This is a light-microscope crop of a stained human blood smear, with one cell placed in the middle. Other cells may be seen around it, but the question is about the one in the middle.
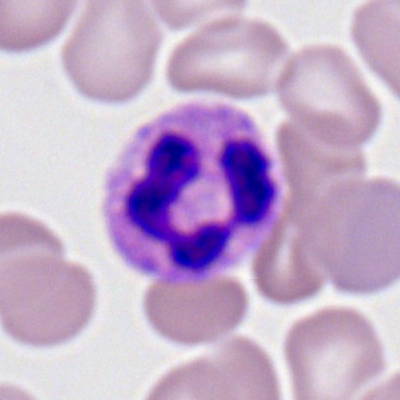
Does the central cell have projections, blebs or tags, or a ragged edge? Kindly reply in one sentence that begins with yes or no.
No, there are no projections, blebs or tags; the cell's outline is smooth.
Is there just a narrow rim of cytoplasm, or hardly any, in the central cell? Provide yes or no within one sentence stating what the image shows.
No, in this cell the cytoplasm is abundant.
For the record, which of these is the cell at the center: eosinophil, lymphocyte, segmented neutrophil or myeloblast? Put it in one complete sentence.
The middle of this crop holds a segmented neutrophil.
